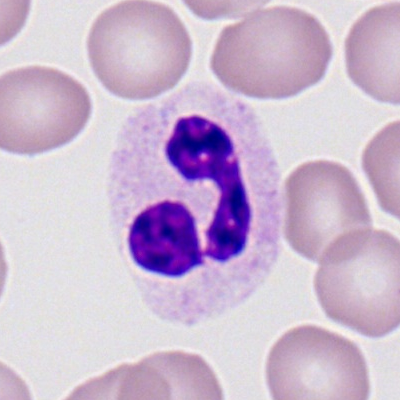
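Segmented neutrophil, the cell in the middle of the blood smear. Its outline is a smooth oval, greater in height than in width. The nucleus is divided into lobes connected by a thin strand. Fine, faint lilac granules are present in the cytoplasm, and no vacuoles are seen.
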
